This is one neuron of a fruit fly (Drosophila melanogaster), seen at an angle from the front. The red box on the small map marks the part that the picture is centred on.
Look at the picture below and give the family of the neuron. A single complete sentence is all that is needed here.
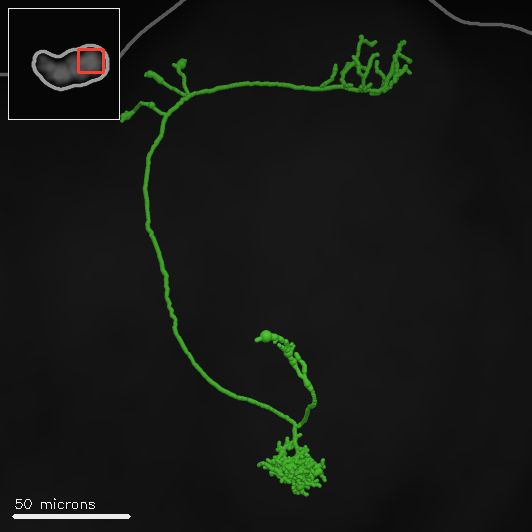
It is to family hemilineage ALad1 that the neuron is assigned.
